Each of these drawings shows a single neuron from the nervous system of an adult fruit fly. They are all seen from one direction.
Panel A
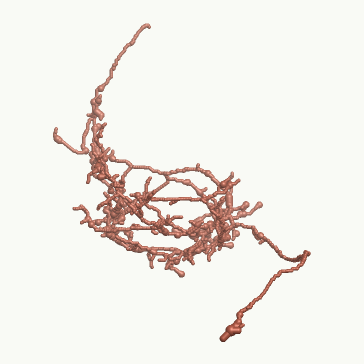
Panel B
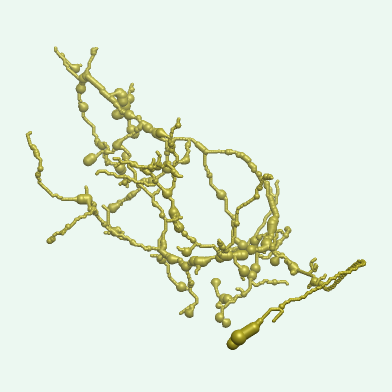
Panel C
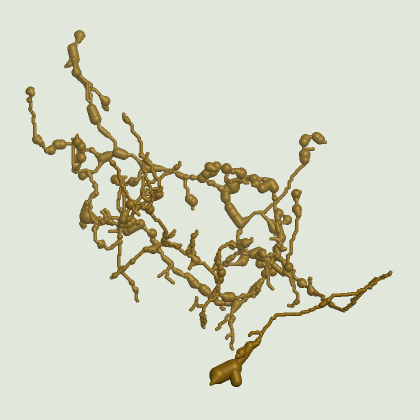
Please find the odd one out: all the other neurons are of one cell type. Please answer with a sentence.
Panel A shows a neuron of another cell type.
